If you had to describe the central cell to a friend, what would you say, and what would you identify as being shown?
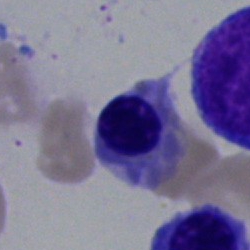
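The nucleus is eccentric, placed toward the upper left of the cell. Its chromatin is dense and stains very dark purple. Cytoplasm is abundant, spreading mainly below and to the right of the nucleus. From the upper right, a tapering tail of cytoplasm extends toward the large cell at top right. The cell is an erythroblast.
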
